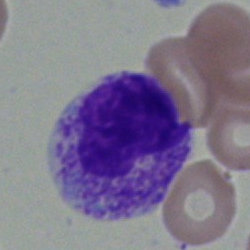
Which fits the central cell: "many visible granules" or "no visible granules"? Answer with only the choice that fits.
Many visible granules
